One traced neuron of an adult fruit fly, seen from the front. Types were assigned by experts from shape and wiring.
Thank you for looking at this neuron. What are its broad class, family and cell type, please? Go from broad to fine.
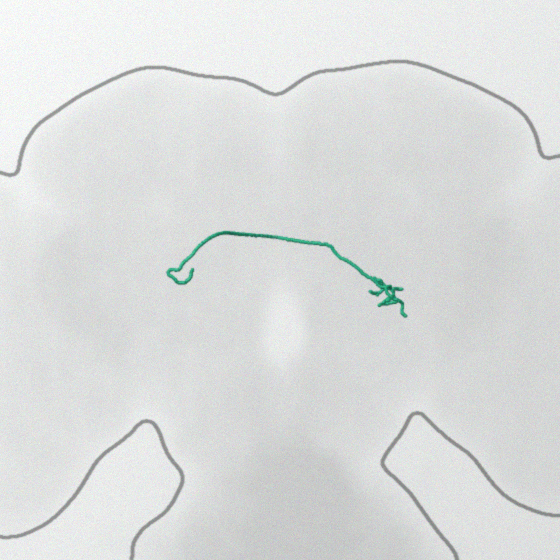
sensory neuron entering the brain; class olfactory; ORN_VA1d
